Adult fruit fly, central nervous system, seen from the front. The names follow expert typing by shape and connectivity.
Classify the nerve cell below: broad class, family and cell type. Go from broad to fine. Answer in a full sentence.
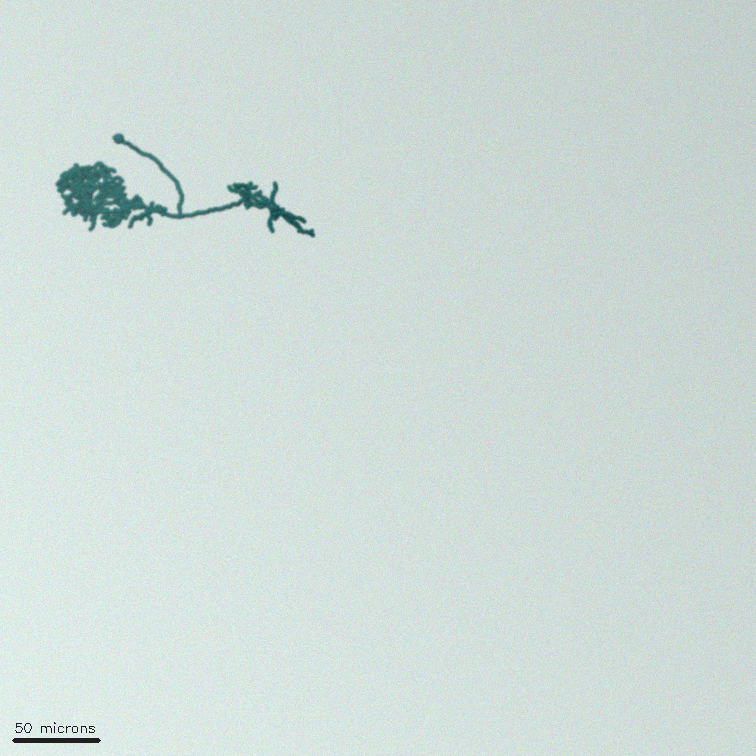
A central-brain intrinsic neuron of hemilineage VLPd&p1_posterior, type LHPD2a1.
